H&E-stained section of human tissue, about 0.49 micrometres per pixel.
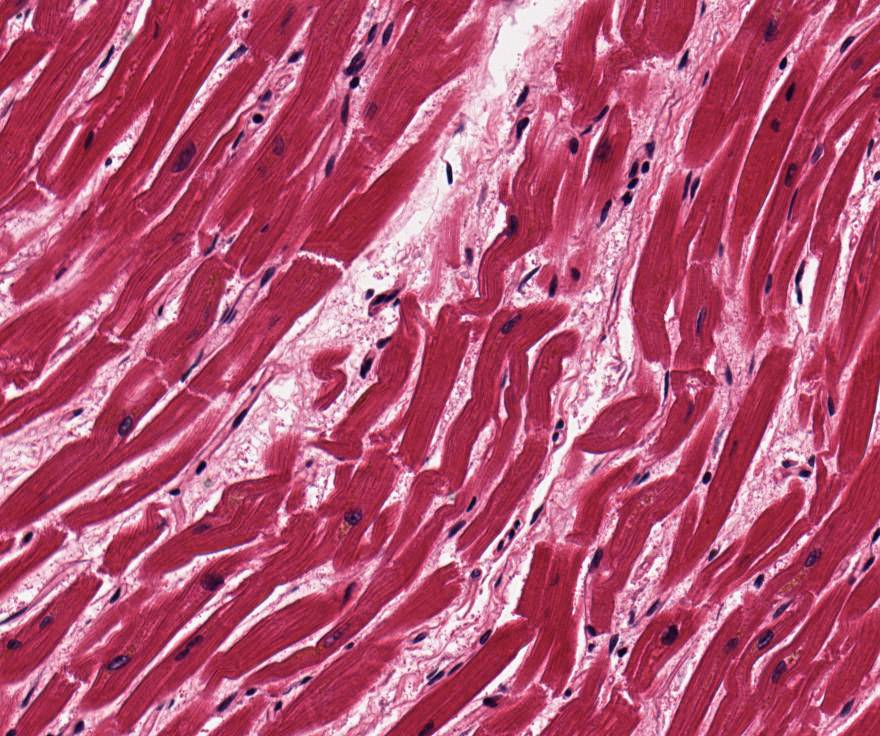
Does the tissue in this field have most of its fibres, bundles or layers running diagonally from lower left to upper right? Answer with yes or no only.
Yes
